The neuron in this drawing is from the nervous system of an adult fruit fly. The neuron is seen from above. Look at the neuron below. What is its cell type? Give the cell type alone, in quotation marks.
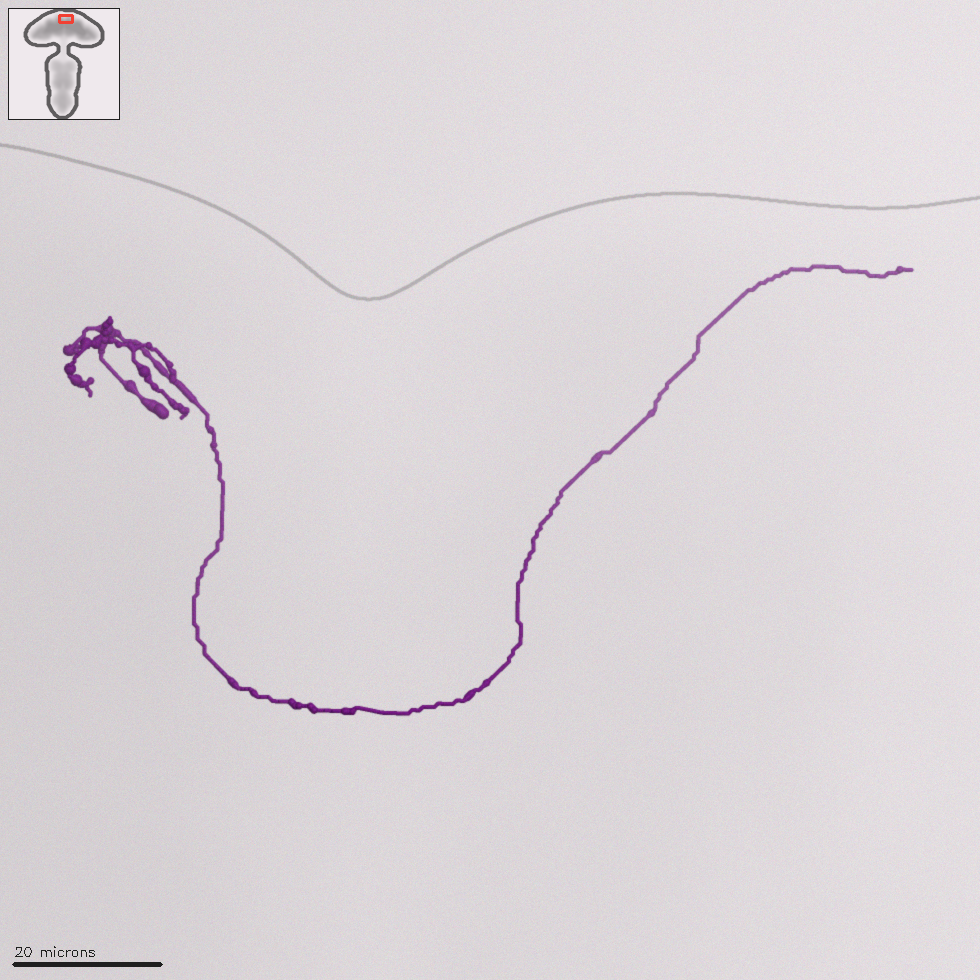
"ORN_VM5d"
